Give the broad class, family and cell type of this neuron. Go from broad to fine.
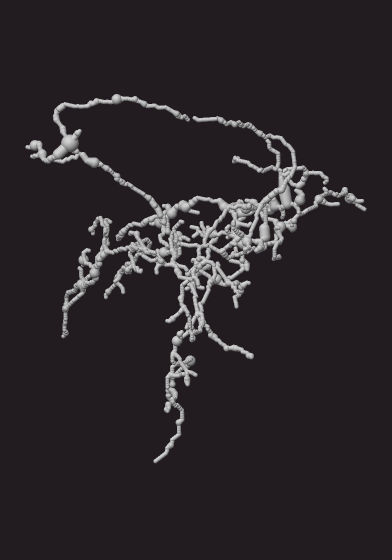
central-brain intrinsic neuron; hemilineage VLPd&p1_dorsal; LHAD3g1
